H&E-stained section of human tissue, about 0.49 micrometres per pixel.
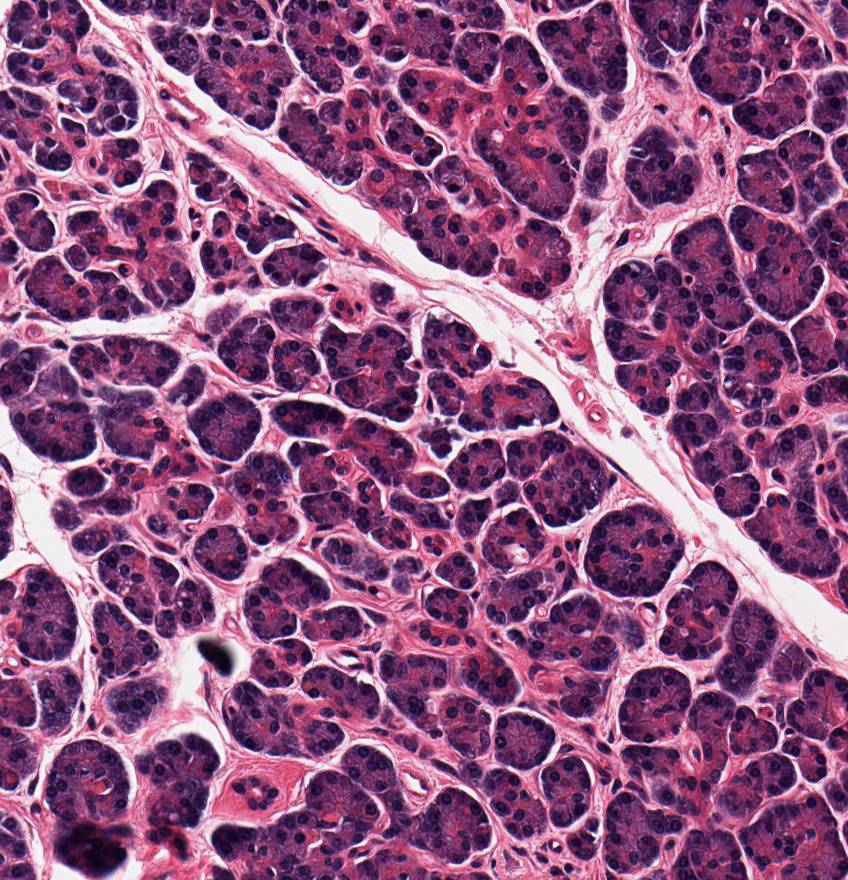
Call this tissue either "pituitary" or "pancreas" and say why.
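This is pancreas. Closely packed acini are grouped into lobules, and a broad fibrous septum crosses the field diagonally from upper left to lower right. The acini are small and rounded, with round, dark nuclei lying toward the base of the cells. Thin strands of pink connective tissue separate the individual acini.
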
